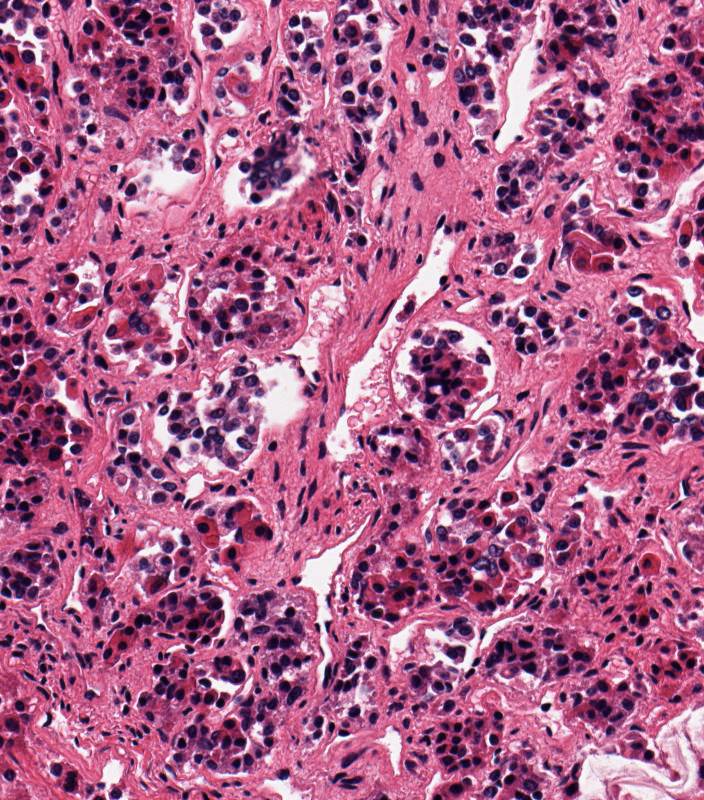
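Pituitary in an H&E section, its cells grouped throughout in rounded nests bounded by thin pink fibrous septa. Scattered cells with deep red, eosinophilic cytoplasm lie mixed with paler purple-staining cells in the same nests. Nuclei are small, round and darkly stained.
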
